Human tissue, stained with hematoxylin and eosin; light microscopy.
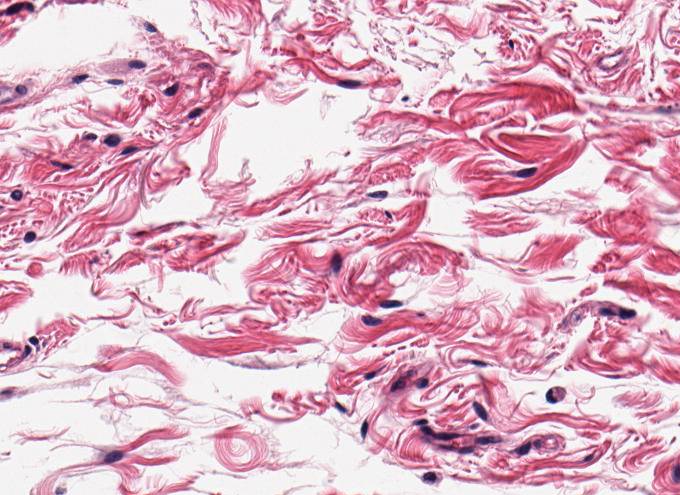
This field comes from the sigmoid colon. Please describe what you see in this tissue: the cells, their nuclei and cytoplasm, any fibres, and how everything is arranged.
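Fibres first: the bundles are wavy and run in many different directions, and some are cut across, showing concentrically curled fibres, as at the lower left. Nuclei next: scattered, mostly dark, elongated and spindle-shaped, lying along the bundles. Last, cellularity: cells are sparse relative to the amount of fibrous material.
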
